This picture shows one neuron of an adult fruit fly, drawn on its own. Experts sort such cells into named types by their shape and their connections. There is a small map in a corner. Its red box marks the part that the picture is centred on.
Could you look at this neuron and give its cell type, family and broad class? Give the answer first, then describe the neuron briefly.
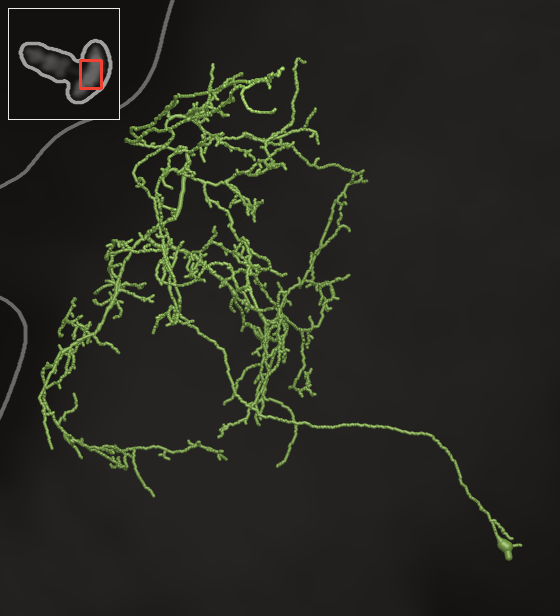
It is of cell type OCC01b. Its family is hemilineage LALv1_ventral. This is a visual centrifugal neuron. It is in the brain and does not reach the nerve cord. The cell body is at the lower right of the picture.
